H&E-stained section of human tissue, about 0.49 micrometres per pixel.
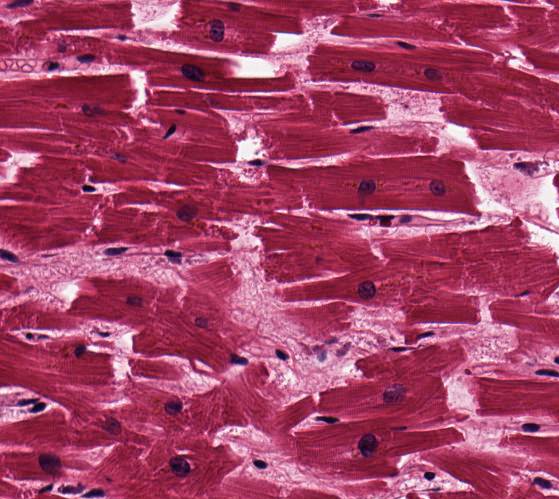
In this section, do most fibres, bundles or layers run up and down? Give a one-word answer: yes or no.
No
